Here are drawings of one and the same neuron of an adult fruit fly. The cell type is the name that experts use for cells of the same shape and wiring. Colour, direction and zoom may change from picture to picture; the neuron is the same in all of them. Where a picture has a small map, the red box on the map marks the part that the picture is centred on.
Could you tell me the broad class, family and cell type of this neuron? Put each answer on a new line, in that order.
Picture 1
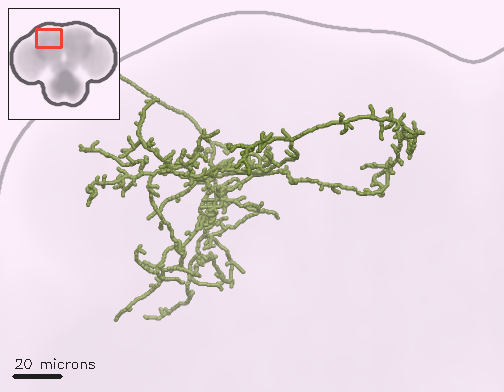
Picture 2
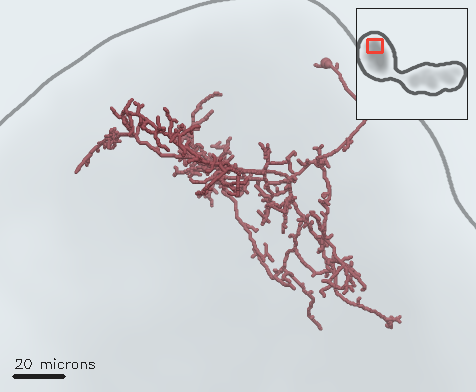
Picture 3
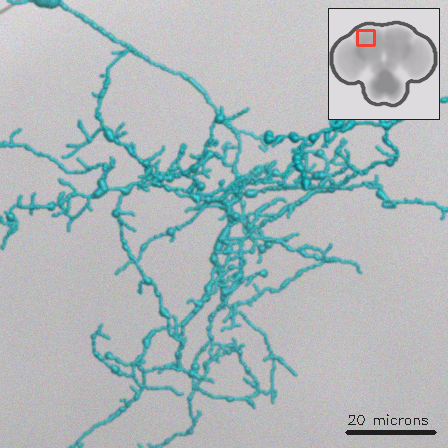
central-brain intrinsic neuron
hemilineage VLPd&p1_posterior
SMP245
